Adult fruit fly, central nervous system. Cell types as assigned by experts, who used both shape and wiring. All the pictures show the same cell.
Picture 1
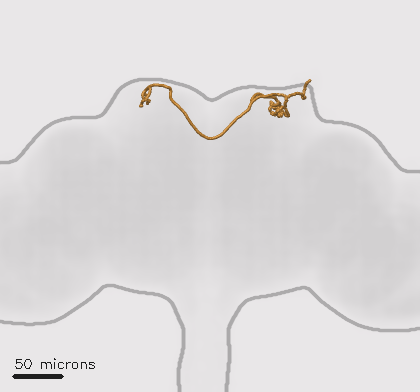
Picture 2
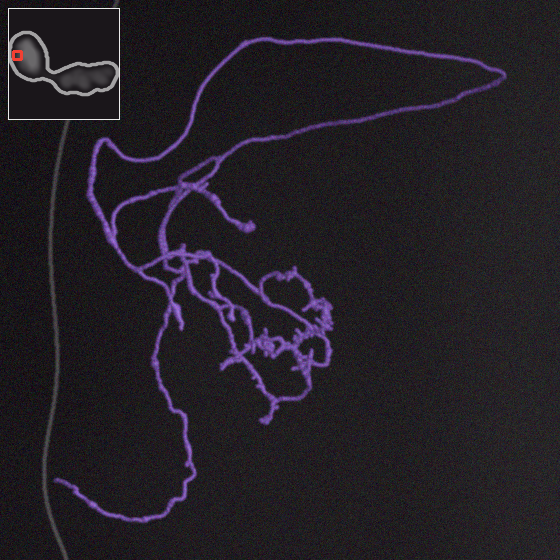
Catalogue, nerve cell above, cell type: ORN_DC3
